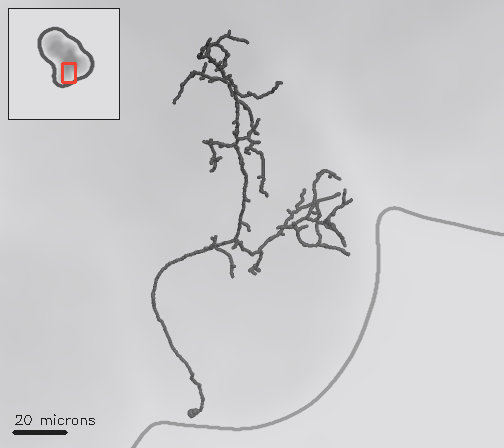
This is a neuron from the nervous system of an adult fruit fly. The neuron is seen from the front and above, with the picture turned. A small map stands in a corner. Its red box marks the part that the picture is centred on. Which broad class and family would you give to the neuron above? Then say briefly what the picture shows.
Its broad class is nerve-cord intrinsic neuron. The family is hemilineage 21A. Its cell body lies at the bottom of the picture. From top to bottom in the picture it spans about 150 microns.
